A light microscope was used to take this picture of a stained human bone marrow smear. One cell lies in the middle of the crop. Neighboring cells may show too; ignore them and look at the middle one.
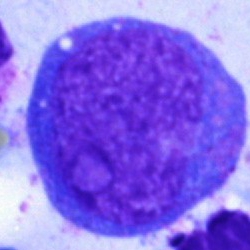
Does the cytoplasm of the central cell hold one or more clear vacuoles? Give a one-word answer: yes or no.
Yes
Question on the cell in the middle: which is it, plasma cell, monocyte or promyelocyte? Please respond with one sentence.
The cell the crop is centered on is a promyelocyte.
